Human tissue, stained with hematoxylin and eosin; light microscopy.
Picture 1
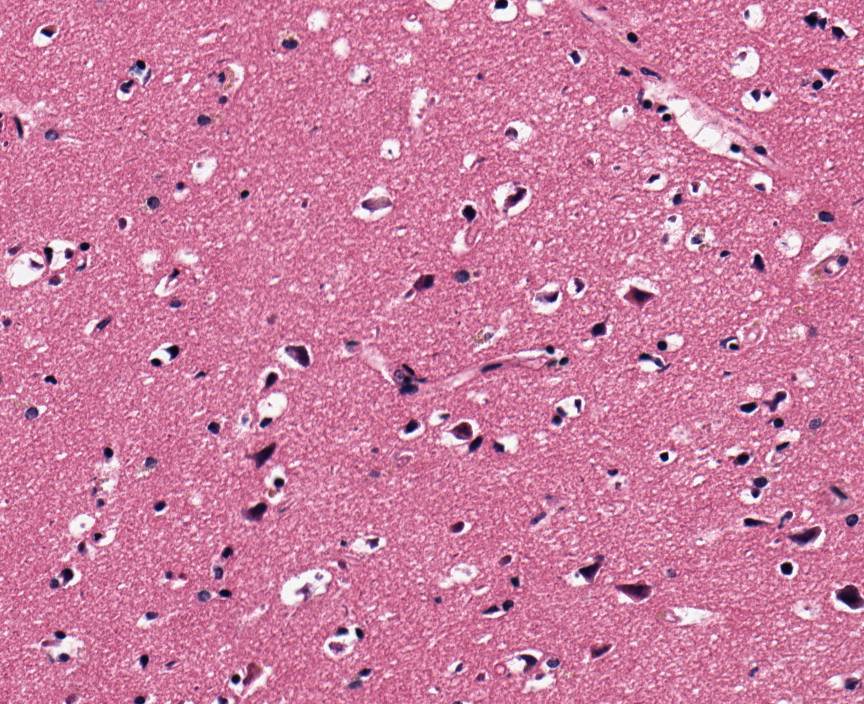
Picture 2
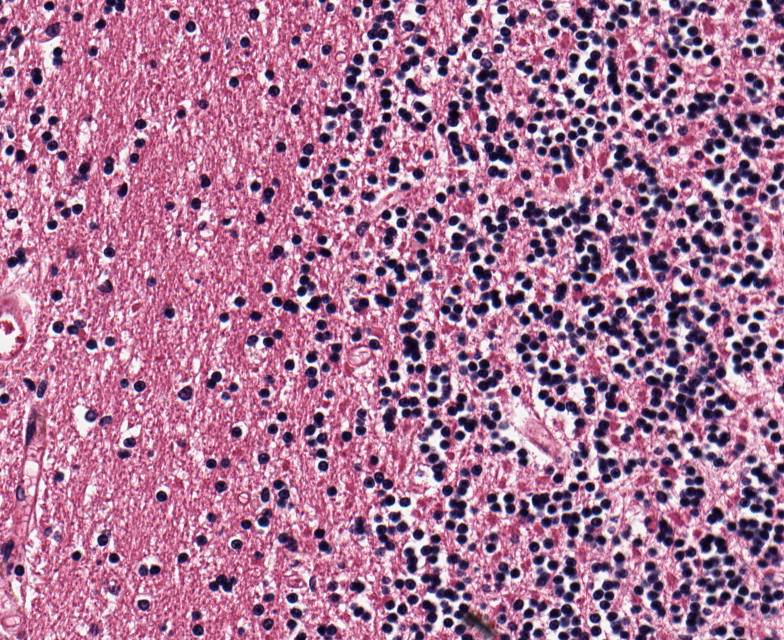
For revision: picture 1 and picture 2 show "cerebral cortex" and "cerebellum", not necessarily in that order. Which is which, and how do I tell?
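Let's place them: the cerebral cortex is picture 1, the cerebellum picture 2. In the cortex, cells are scattered singly and fairly evenly through a dense, finely granular pink neuropil, with no glands, layers or other groupings. The cerebellum, by contrast, splits into a pale, sparsely nucleated zone on the left and a right zone crowded with small round dark nuclei. An irregular border between them runs roughly top to bottom. Notice, too, the cortex's dark, shrunken, angular neurons in the lower right.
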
